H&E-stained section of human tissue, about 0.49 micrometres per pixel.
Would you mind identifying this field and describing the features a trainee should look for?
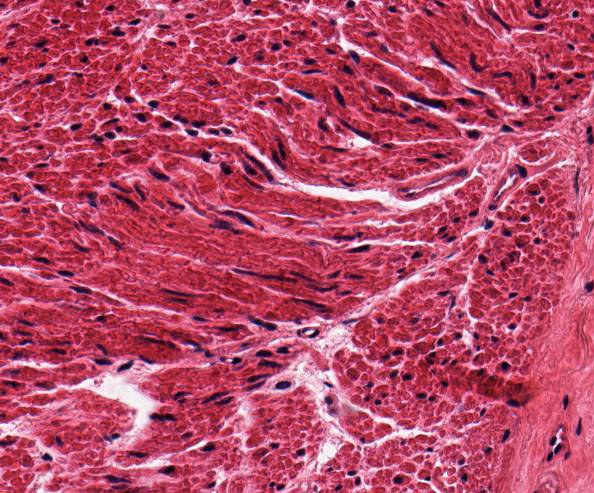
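Answer: smooth muscle. Densely packed, deeply eosinophilic fibres grouped into bundles fill nearly the whole field.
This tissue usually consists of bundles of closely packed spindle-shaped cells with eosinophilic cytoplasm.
Where fibres are cut across, the nuclei that can be seen lie centrally within the fibre rather than at its edge.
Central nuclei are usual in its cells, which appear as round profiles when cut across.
Thin, pale pink strands of connective tissue run between the bundles and separate them. No fat cells lie among the bundles.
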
